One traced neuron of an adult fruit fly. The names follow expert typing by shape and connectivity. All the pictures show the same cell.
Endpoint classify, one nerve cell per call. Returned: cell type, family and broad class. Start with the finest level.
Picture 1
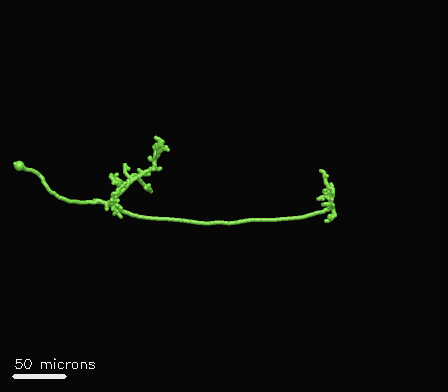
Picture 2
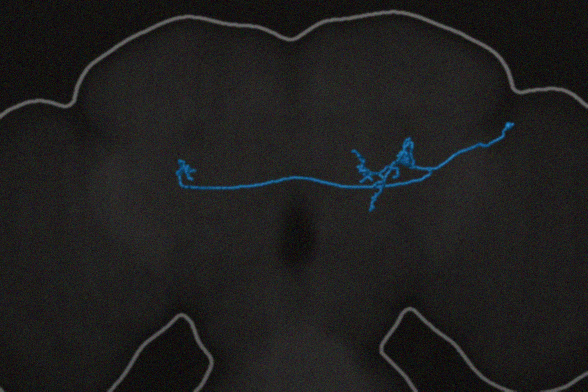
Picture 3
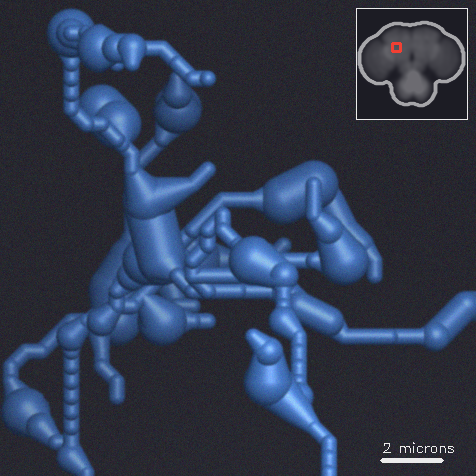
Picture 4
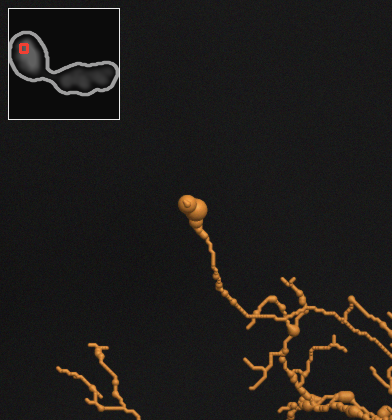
CB1487; hemilineage VLPl2_posterior; central-brain intrinsic neuron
